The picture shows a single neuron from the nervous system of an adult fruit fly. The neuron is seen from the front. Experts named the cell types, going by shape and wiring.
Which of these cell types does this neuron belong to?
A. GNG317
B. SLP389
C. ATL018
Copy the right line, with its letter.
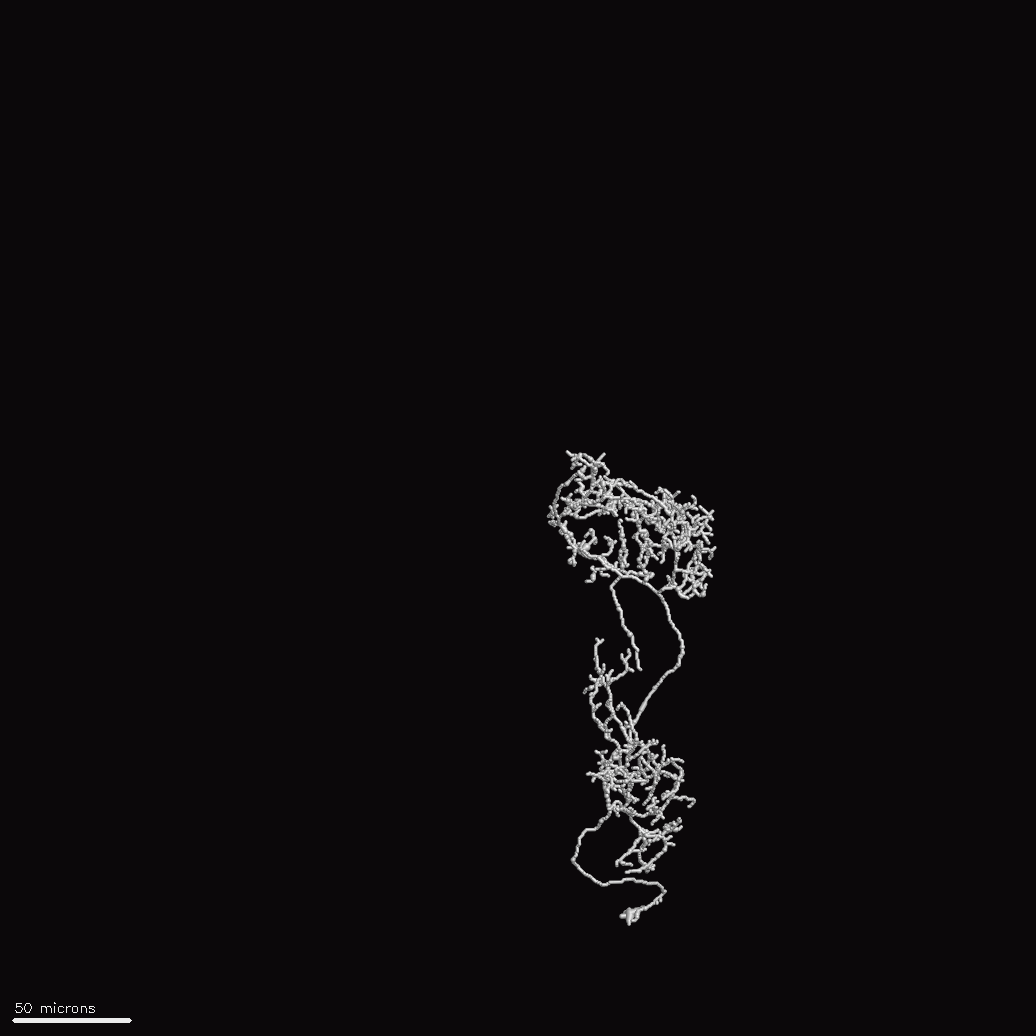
A. GNG317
